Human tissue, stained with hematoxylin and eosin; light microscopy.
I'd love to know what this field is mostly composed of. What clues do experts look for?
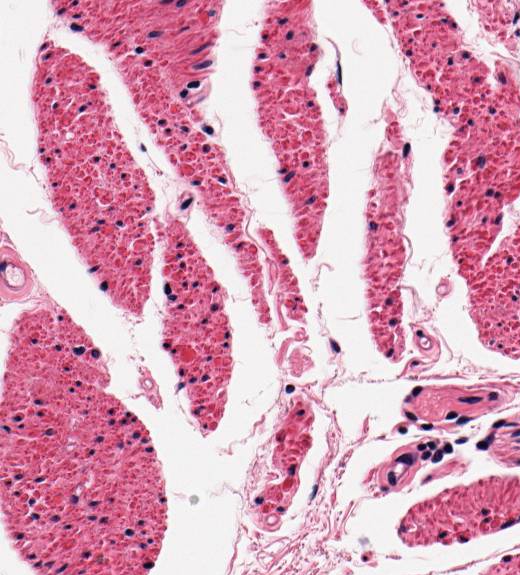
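First, the tissue: smooth muscle. Second, arrangement: the field is made of many separate, elongated bundles of pink muscle tissue, with white spaces between them.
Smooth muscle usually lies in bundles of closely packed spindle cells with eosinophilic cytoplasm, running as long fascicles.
Third, nuclei: small, dark blue and scattered singly through the bundles.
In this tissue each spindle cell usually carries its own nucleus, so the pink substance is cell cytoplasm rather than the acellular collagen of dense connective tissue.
Fourth, stroma: thin, wispy strands of loose pink connective tissue between the bundles.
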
